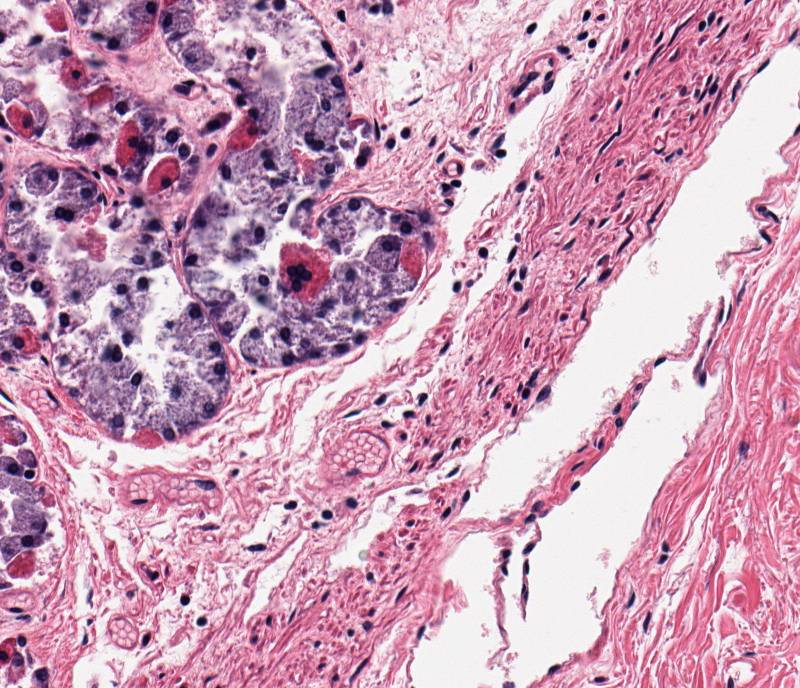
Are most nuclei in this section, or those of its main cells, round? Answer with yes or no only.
Yes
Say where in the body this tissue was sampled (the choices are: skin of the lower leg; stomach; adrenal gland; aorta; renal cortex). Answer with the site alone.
stomach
